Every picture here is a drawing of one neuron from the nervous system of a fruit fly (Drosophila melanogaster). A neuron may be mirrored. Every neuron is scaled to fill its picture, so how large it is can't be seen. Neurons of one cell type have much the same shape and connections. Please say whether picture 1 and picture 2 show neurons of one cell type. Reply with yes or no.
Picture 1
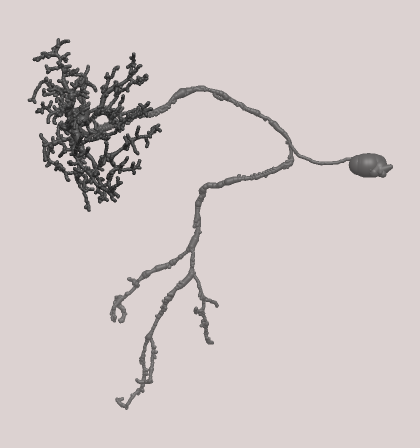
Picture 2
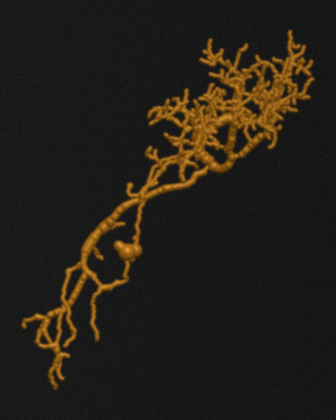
yes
